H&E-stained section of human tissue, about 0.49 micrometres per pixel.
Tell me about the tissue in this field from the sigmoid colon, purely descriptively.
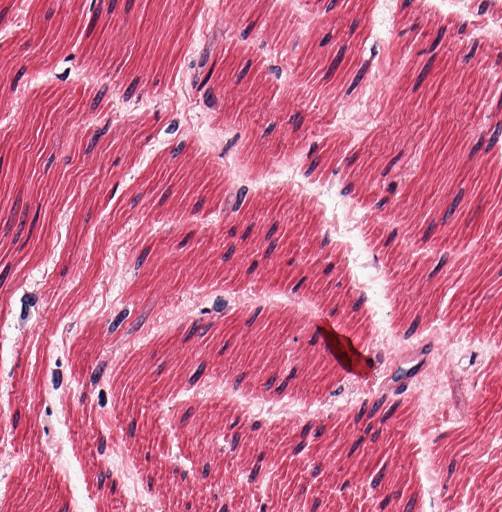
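So, pink-staining muscle fibres fill the whole field, bundled, with pale irregular clefts between. Bundle direction shifts across the field; one band curves through the lower middle. Nuclei: elongated dark purple ovals lying lengthwise within the fibres. Their cytoplasm is deep pink, with fine lengthwise streaking.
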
